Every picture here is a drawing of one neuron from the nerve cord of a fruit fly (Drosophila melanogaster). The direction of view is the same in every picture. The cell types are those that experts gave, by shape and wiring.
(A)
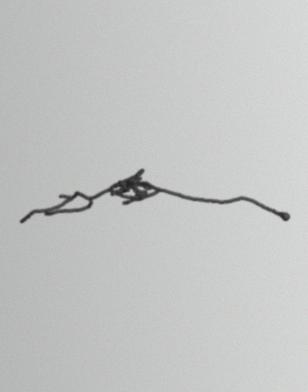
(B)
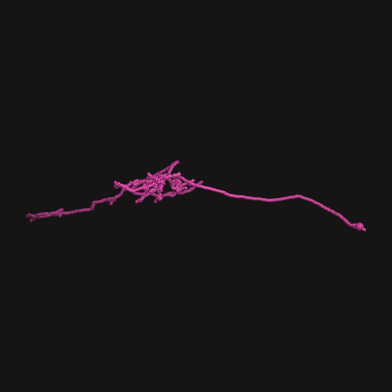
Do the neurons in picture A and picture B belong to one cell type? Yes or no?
yes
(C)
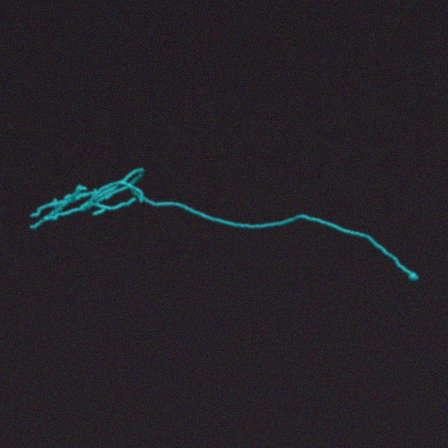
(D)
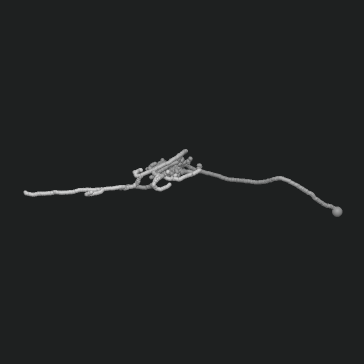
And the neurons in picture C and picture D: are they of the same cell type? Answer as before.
no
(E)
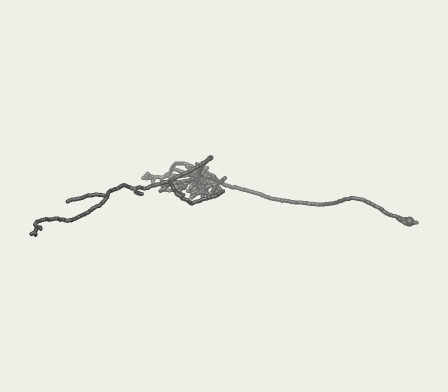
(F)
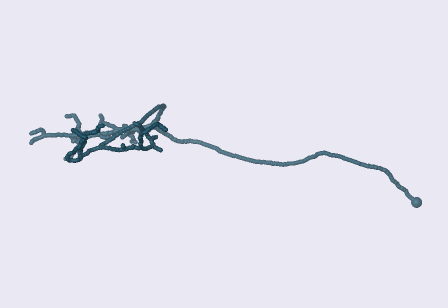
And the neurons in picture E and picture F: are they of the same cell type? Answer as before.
no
